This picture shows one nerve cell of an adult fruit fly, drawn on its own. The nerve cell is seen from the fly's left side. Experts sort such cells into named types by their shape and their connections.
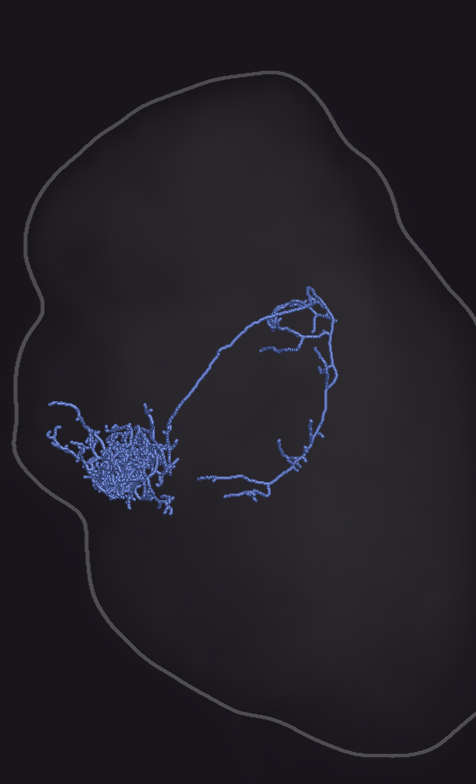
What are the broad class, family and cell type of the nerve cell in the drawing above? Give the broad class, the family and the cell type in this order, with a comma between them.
central-brain intrinsic neuron, hemilineage ALl1_ventral, M_l2PN3t18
